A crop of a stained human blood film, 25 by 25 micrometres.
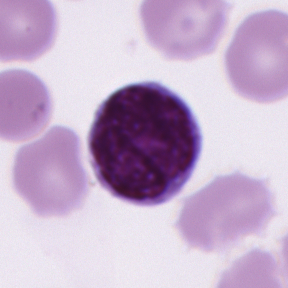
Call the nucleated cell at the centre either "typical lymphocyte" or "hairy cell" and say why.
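This is a typical lymphocyte. The deciding feature is the cytoplasm, which forms only a very thin rim around the nucleus.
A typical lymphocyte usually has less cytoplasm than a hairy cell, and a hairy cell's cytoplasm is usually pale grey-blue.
The cell outline is round and smooth, and the cell measures about 10 micrometres across. Its chromatin is dark purple and coarsely clumped, and a faint diagonal line runs across the nucleus.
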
